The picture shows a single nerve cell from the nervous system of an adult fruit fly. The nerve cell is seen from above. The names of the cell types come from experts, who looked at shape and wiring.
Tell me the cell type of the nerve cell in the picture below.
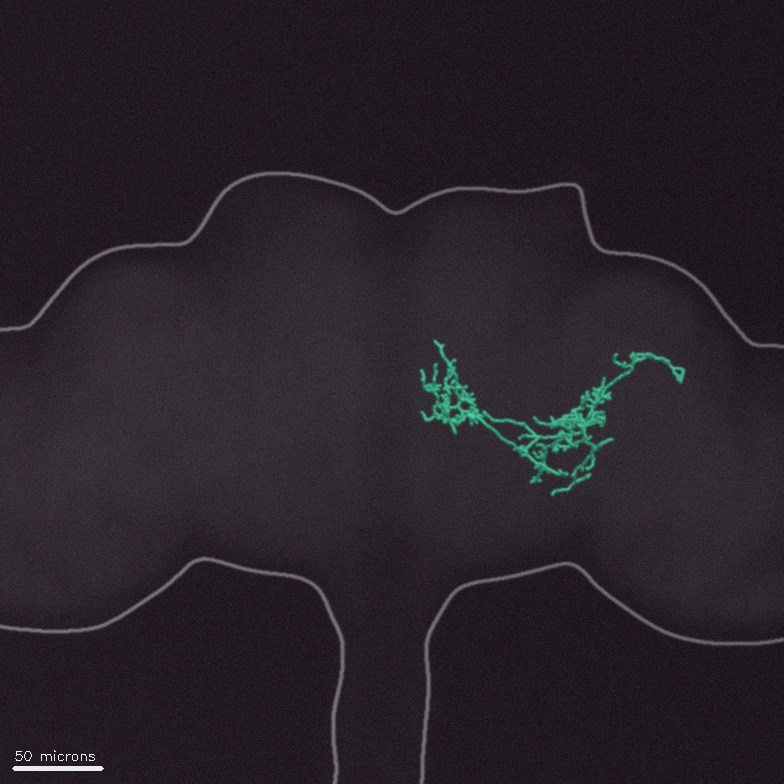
SMP424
